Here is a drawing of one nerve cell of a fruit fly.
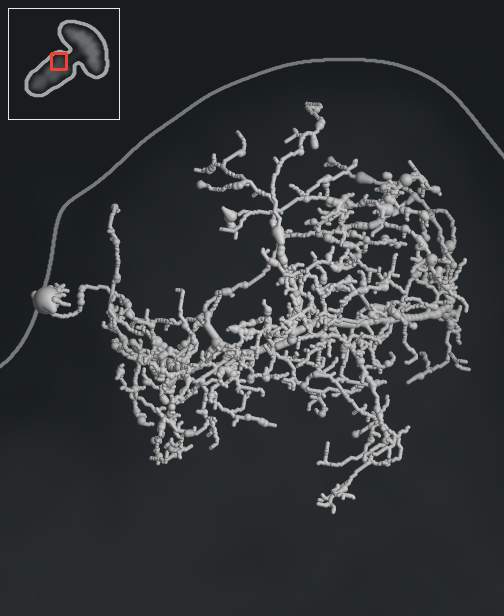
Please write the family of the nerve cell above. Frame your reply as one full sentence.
It is to family hemilineage 20A.22A that the nerve cell is assigned.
